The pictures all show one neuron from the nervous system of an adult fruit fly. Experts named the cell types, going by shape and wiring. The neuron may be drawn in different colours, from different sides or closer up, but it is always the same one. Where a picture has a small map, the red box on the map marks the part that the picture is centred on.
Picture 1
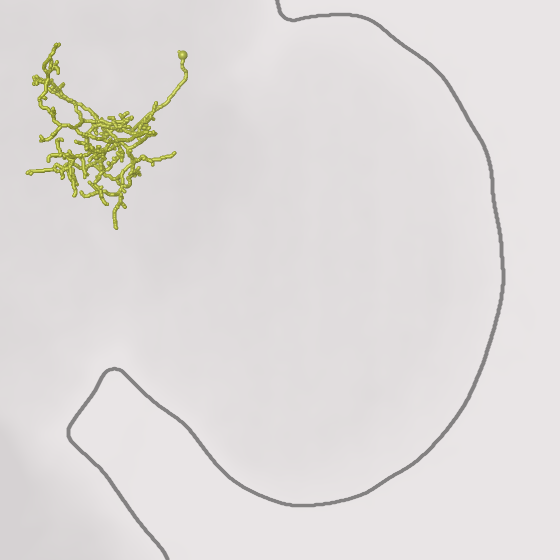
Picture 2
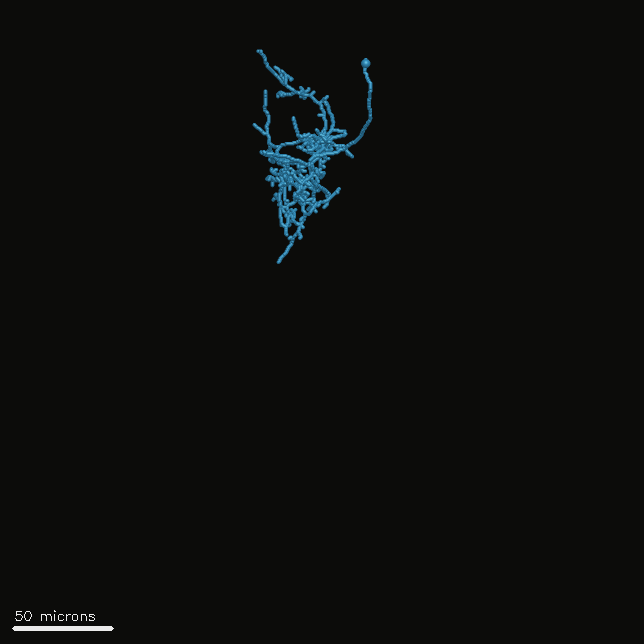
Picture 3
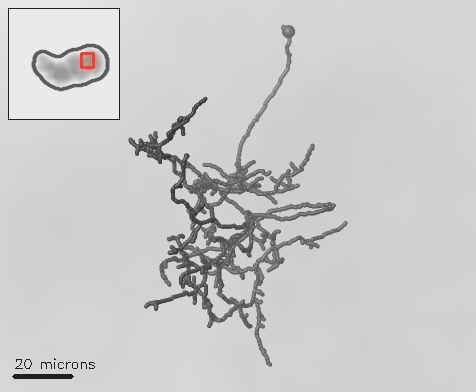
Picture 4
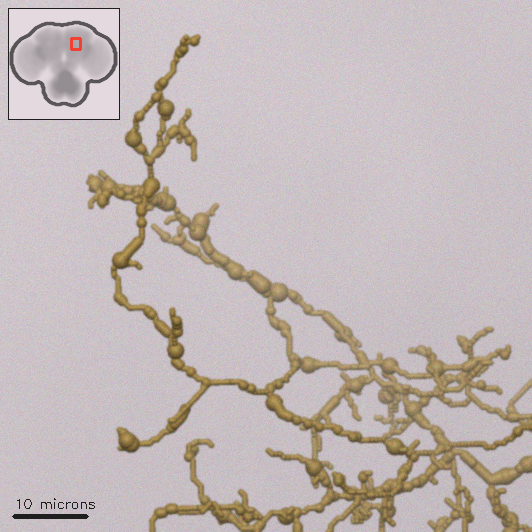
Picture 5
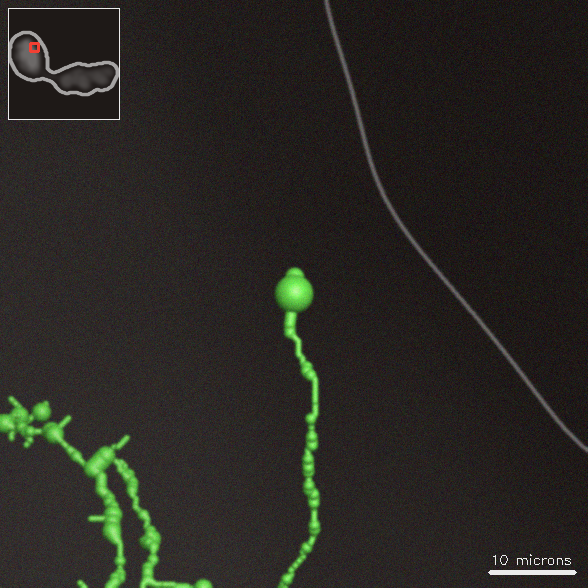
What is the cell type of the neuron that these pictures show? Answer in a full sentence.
The cell type is CL128_f.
